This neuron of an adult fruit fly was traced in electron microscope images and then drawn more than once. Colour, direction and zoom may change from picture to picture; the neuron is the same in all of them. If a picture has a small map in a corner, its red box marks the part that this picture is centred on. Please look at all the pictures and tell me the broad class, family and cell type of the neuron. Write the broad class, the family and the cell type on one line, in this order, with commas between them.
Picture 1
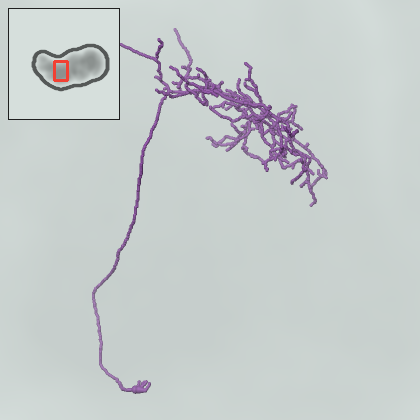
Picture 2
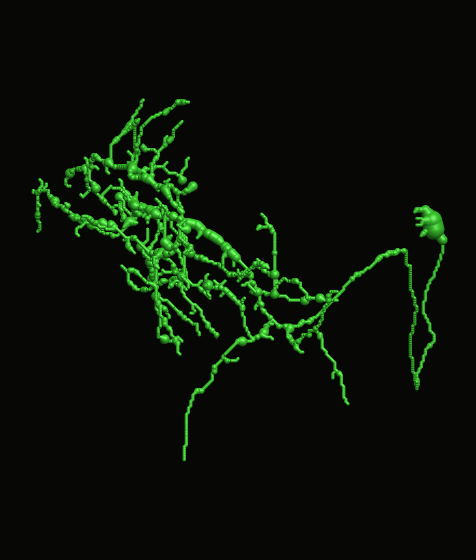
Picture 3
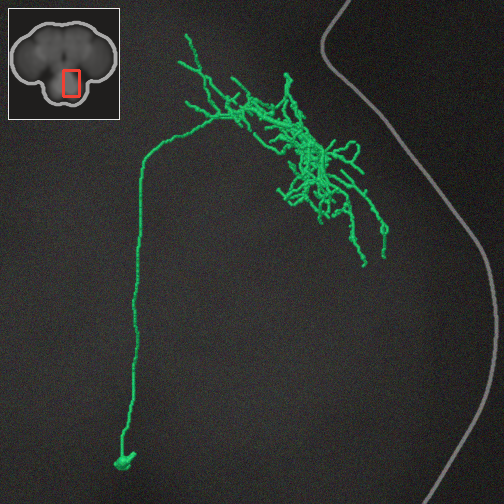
nerve-cord intrinsic neuron, hemilineage 02A, IN02A042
